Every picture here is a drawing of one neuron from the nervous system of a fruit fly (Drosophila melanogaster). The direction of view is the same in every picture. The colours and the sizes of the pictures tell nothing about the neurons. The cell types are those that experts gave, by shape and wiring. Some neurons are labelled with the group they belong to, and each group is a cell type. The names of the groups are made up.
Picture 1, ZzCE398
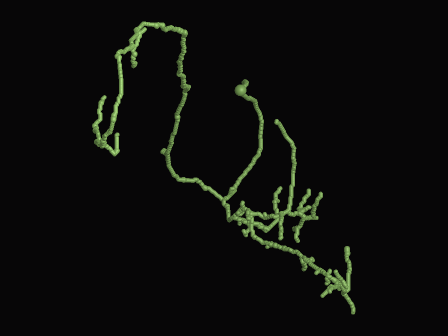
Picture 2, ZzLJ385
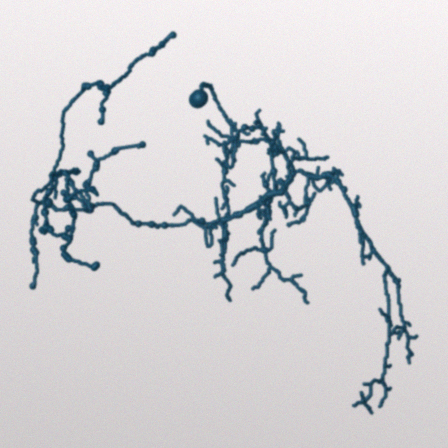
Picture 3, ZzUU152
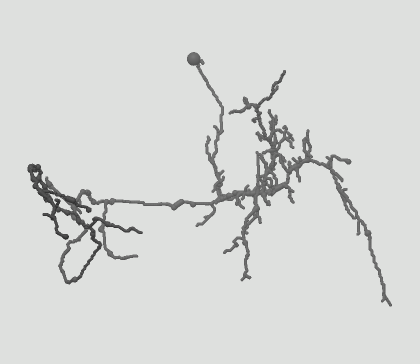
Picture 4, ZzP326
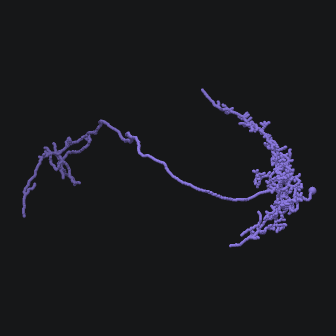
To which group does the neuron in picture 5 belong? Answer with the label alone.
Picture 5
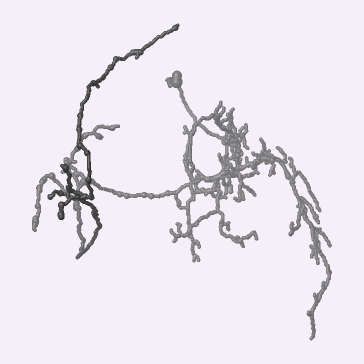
ZzLJ385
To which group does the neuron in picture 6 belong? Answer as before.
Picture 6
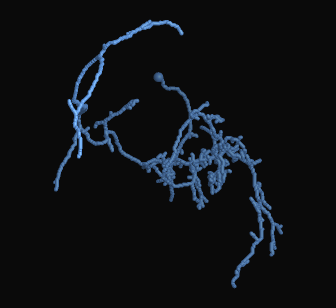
ZzLJ385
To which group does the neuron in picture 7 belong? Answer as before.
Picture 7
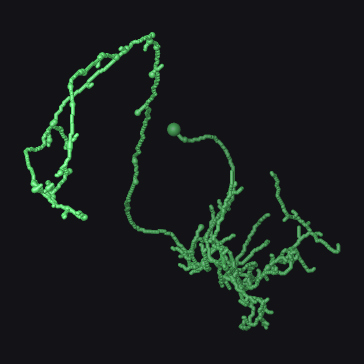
ZzCE398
